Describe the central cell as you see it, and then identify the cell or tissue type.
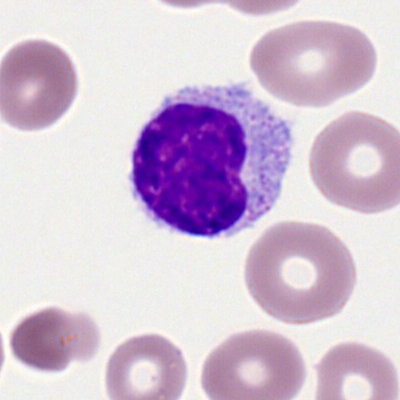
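On inspection, the nucleus has a single notch on its right, giving a kidney shape, with dark purple, coarsely clumped chromatin. A moderate rim of pale bluish-lilac cytoplasm lies mostly to the right of the nucleus, scattered with fine purplish granules. This central cell is a lymphocyte.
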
